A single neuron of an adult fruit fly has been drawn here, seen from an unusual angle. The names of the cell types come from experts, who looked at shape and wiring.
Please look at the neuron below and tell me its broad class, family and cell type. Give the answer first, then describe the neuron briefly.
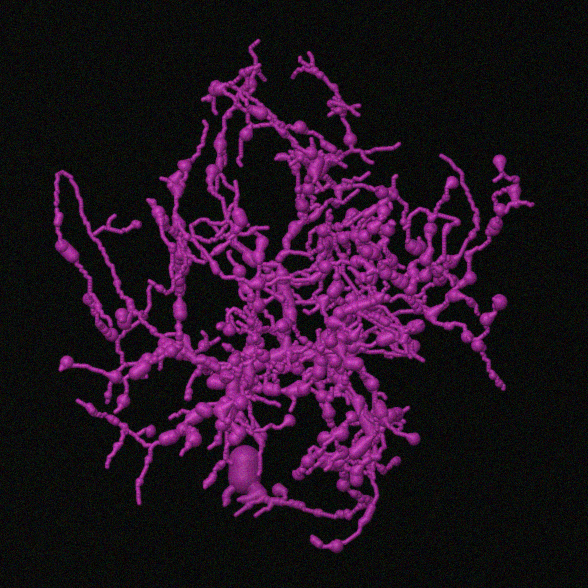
It is a nerve-cord intrinsic neuron. Its family is hemilineage 04B. Its cell type is IN04B014. Its cell body lies at the bottom of the picture. As drawn here it is about as wide as it is tall.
